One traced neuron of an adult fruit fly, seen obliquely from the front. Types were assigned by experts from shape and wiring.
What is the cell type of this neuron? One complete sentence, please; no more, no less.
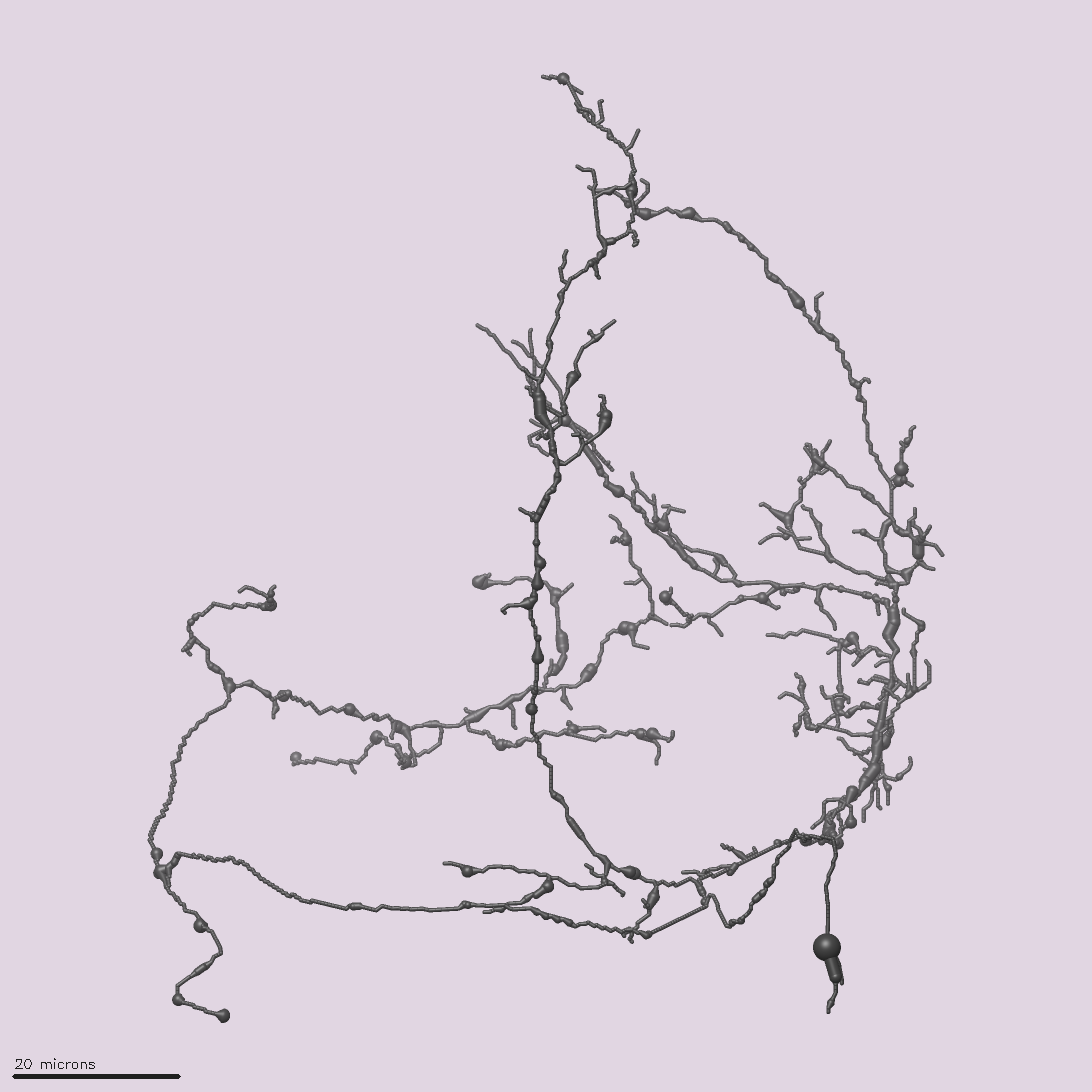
The single neuron here is of type PLP066.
